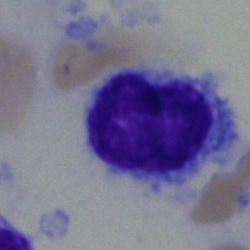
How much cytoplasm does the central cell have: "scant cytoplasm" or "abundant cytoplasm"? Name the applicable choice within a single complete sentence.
Its nucleus occupies most of the cell.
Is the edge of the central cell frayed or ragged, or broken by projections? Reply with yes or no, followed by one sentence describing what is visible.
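Yes. The cell border is ragged, with small fringe-like projections.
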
